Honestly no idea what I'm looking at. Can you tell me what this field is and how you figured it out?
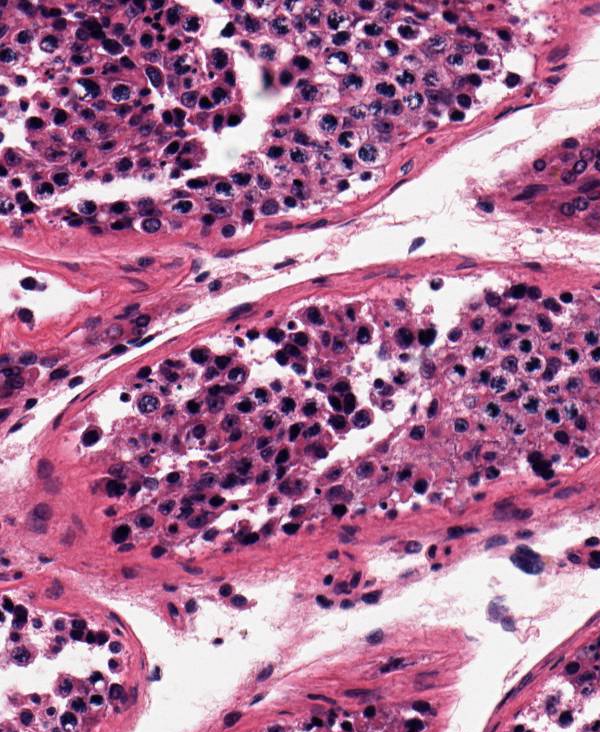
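Answer: seminiferous tubule. First, many tubule cells have large round nuclei with coarse, clumped dark chromatin, as in primary spermatocytes.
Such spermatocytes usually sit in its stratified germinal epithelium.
Second, a pink fibrous band with flattened, elongated nuclei bounds each tubule.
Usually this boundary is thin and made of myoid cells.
Third, small, round, dense dark nuclei are numerous toward inner parts.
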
